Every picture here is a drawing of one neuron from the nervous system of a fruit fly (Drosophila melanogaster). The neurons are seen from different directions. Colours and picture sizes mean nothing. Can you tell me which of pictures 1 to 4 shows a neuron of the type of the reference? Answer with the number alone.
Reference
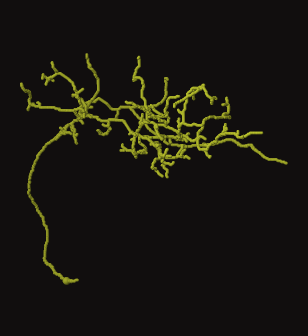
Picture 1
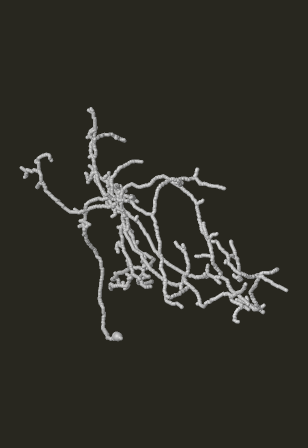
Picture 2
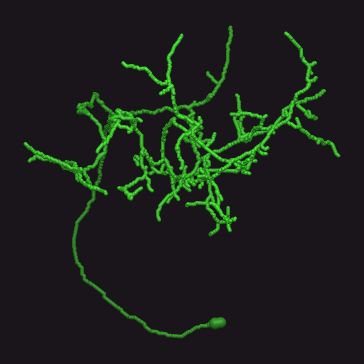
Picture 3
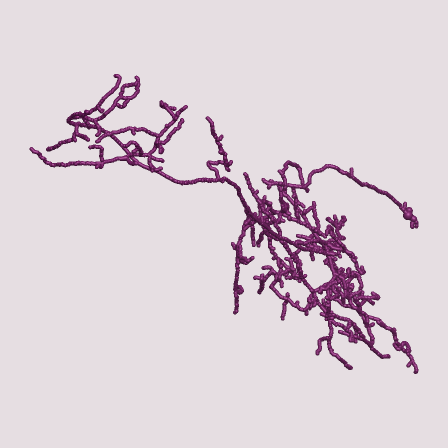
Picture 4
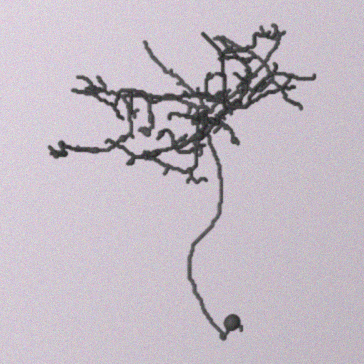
4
